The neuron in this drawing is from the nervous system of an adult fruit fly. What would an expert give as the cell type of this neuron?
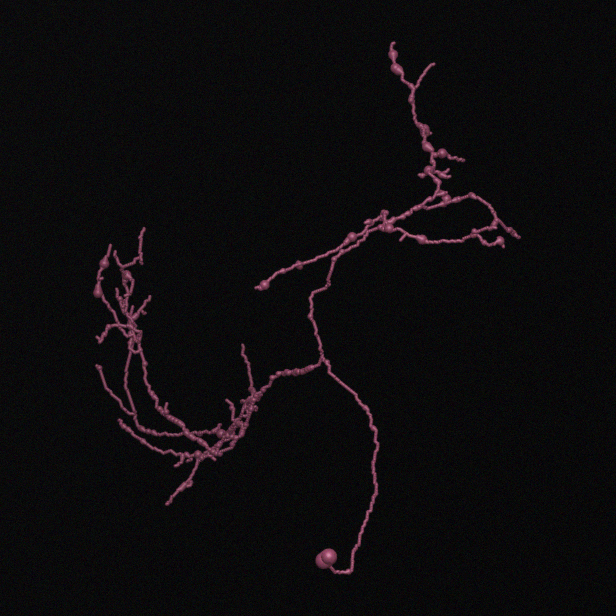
PS150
